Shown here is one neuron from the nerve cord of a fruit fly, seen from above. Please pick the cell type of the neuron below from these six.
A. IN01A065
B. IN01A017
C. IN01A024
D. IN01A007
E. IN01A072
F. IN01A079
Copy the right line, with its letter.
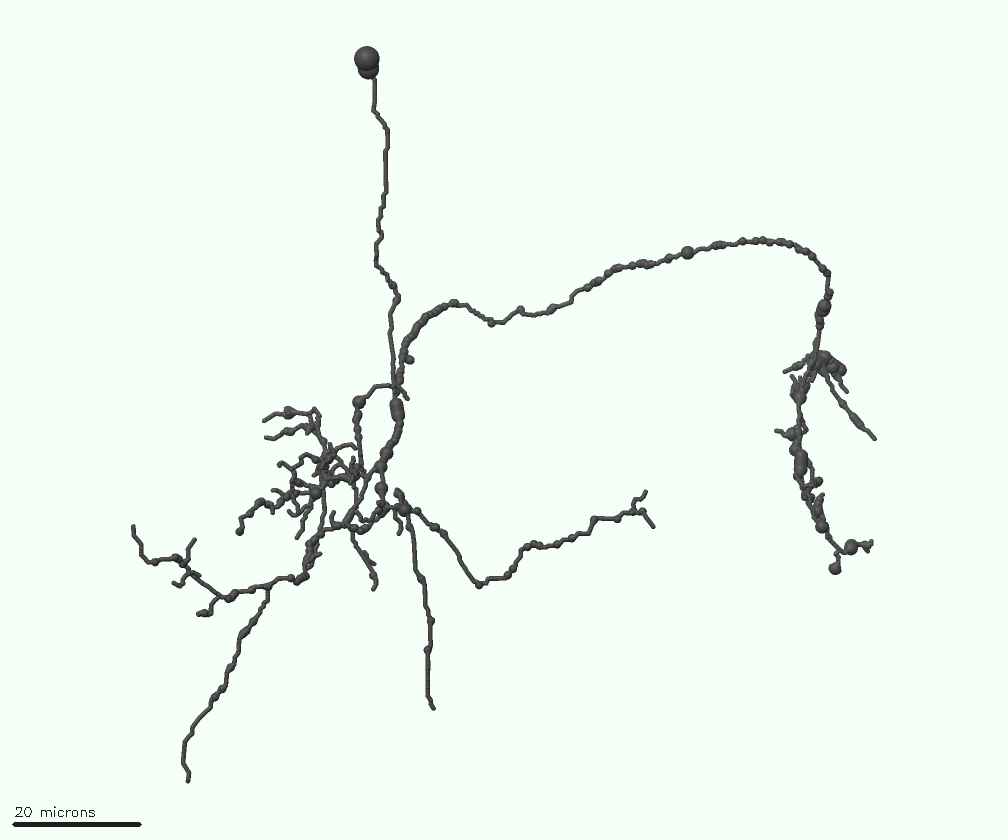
F. IN01A079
